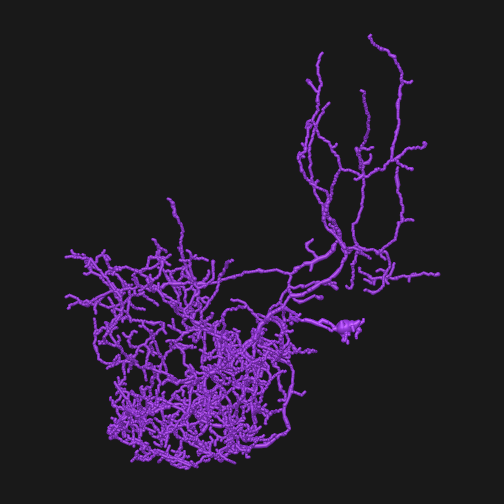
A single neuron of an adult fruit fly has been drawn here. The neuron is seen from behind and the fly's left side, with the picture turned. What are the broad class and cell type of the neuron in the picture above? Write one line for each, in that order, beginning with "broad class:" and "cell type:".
broad class: central-brain intrinsic neuron
cell type: AVLP565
